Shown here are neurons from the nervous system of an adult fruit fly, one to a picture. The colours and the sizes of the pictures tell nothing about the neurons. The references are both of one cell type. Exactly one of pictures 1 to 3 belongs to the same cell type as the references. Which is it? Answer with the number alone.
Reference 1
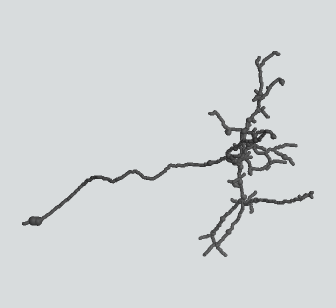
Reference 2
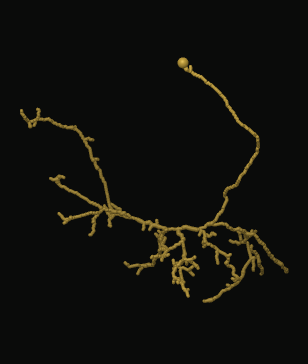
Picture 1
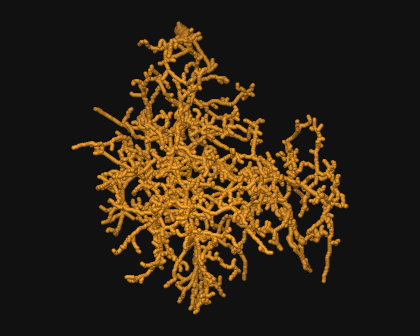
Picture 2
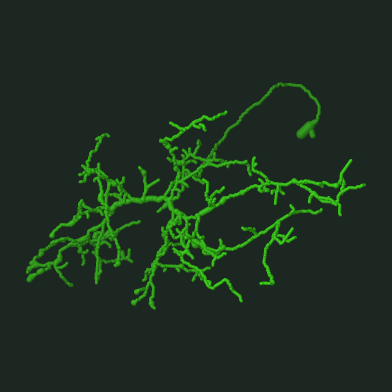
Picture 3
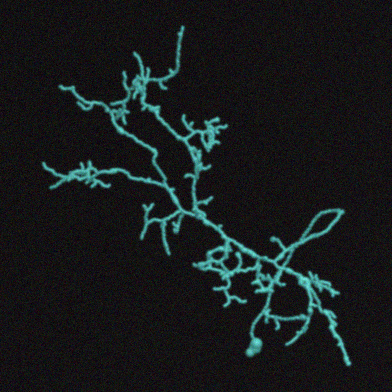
3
